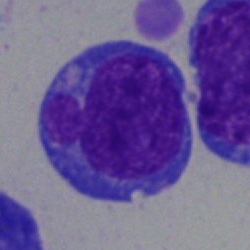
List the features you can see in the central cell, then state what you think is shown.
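The cell has a round outline and finely stippled purple chromatin. Beside the nucleus, at the upper left, the cytoplasm shows a pale area. A small notch cuts into the cell edge at the bottom. It is a blast.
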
